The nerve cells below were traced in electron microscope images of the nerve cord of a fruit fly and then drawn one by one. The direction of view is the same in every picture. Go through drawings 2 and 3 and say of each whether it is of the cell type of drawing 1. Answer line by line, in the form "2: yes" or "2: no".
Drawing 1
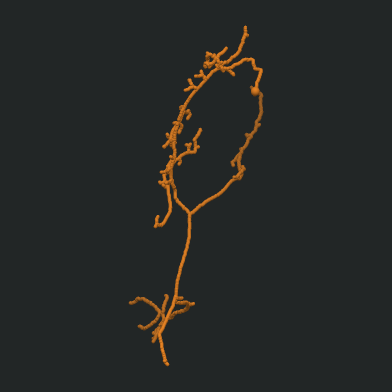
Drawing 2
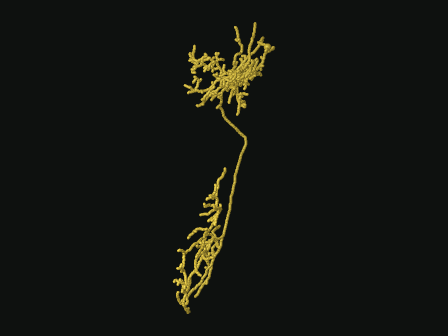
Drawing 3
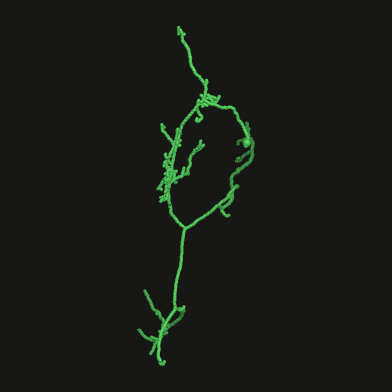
2: no
3: yes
